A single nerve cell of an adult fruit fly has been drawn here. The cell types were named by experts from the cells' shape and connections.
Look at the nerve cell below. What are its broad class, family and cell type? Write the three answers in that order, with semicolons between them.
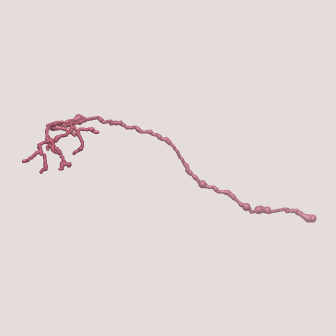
sensory neuron entering the nerve cord; class mechanosensory tactile; SNta37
